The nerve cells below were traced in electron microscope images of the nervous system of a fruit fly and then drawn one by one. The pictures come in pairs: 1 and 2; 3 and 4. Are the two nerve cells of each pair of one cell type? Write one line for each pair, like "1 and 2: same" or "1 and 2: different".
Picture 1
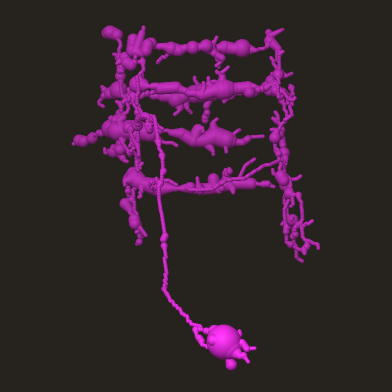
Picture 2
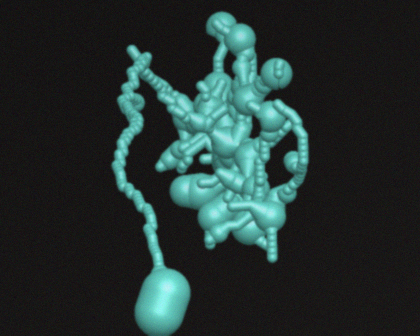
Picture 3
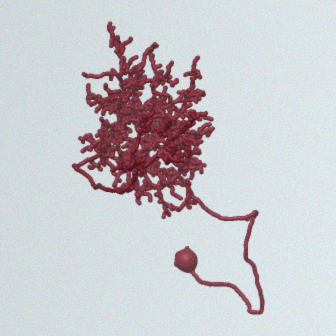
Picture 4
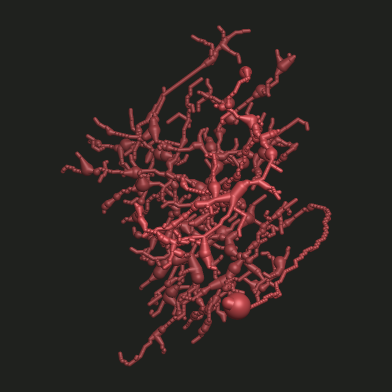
1 and 2: different
3 and 4: same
